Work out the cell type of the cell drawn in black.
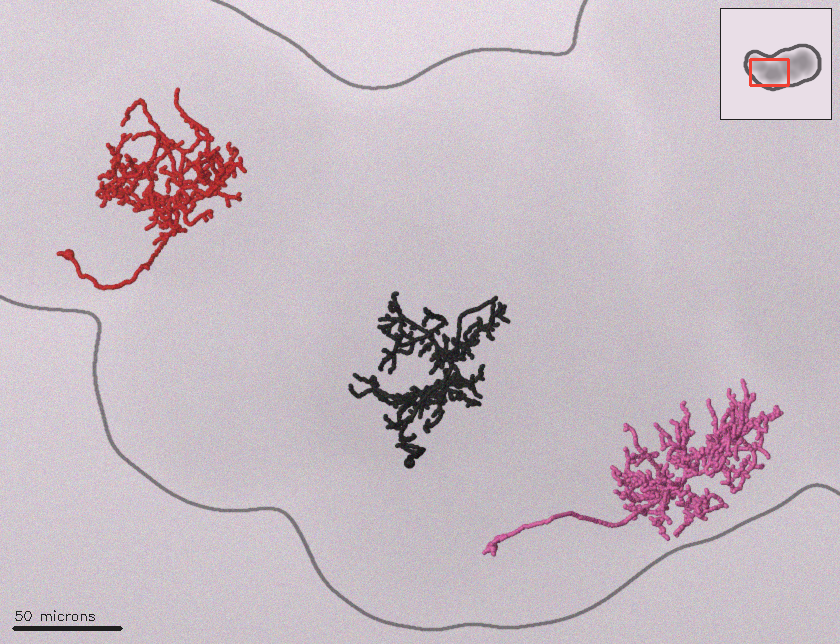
IN13B078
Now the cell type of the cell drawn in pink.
IN13B018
